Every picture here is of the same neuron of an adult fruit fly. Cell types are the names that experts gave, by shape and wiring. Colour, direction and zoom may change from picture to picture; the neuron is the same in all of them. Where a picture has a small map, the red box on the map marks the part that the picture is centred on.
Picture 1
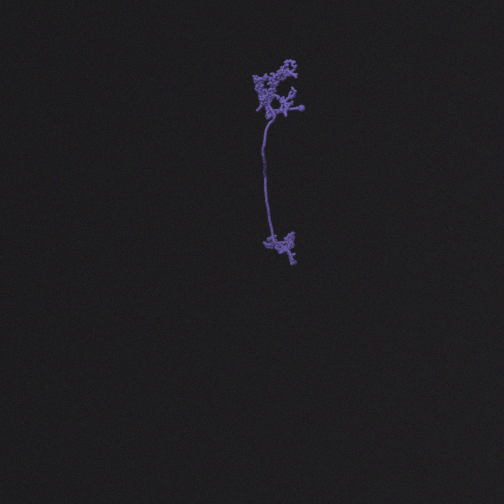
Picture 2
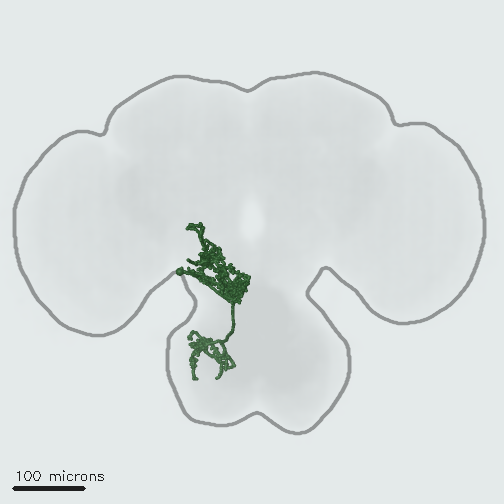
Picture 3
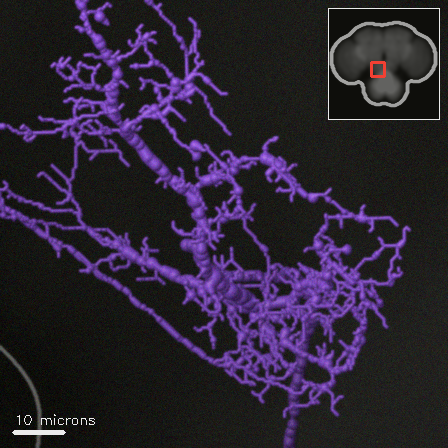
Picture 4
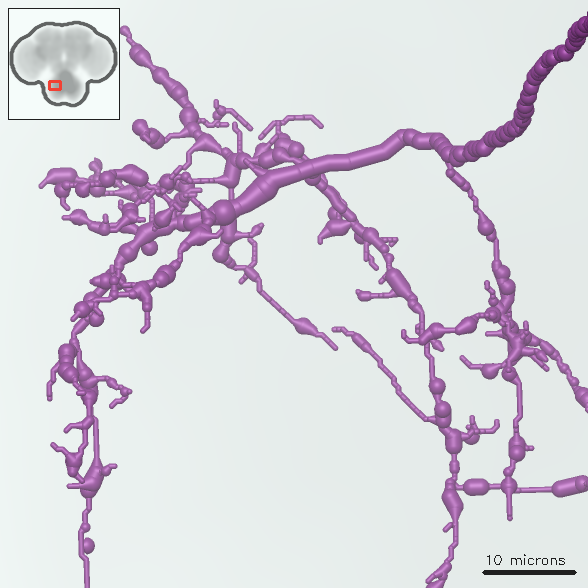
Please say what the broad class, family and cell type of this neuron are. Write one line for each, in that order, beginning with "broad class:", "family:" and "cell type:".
broad class: descending neuron
family: DNge
cell type: DNge012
